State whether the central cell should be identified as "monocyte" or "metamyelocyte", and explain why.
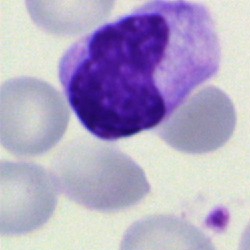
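This is a metamyelocyte, not a monocyte.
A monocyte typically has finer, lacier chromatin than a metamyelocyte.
Here the chromatin is dark purple and clumped, with small paler patches, which sets it apart from that monocyte pattern. The cytoplasm is pale lilac, and the cell outline is somewhat angular rather than round.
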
